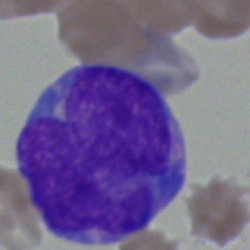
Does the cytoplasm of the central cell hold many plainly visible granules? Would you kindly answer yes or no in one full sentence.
No, no visible granules are present in the cytoplasm of the cell.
